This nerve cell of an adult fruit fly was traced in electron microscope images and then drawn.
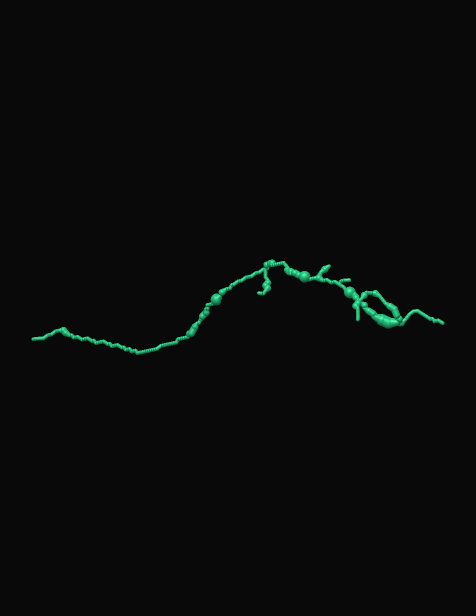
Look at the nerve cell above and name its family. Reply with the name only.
class mechanosensory tactile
